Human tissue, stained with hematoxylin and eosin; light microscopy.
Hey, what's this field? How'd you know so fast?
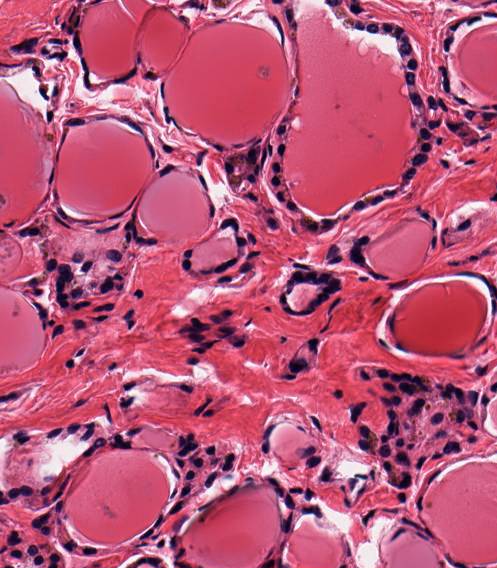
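The structure shown is the thyroid follicle. Rounded, closed follicles of widely varying size make up the field, each filled with homogeneous pink colloid.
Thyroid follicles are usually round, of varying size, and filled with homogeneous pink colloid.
These colloid-filled follicles differ from parathyroid gland, usually solid sheets and cords of cells. Abundant pink fibrous stroma with wavy fibres separates them.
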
